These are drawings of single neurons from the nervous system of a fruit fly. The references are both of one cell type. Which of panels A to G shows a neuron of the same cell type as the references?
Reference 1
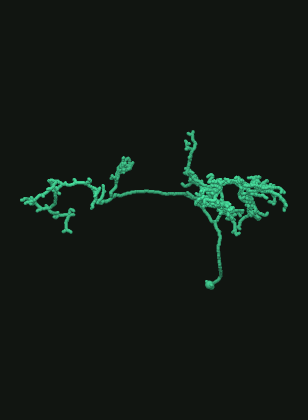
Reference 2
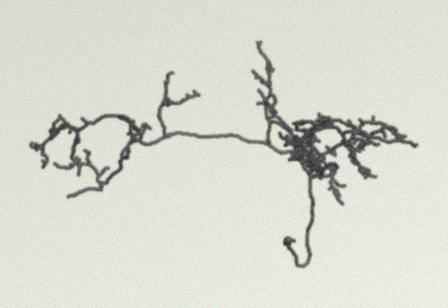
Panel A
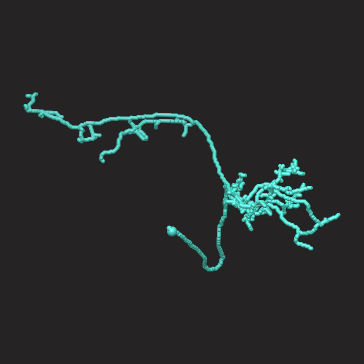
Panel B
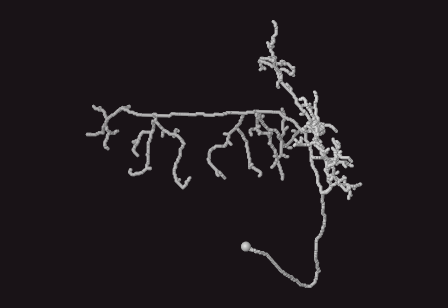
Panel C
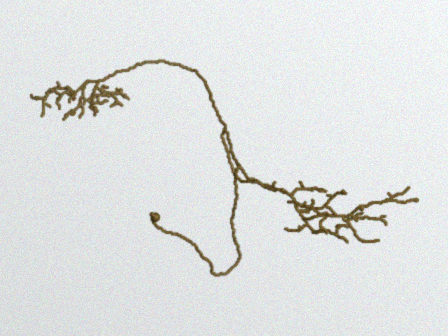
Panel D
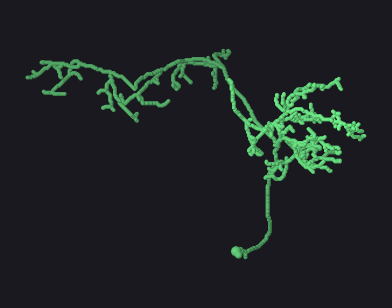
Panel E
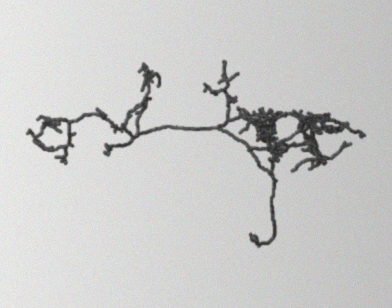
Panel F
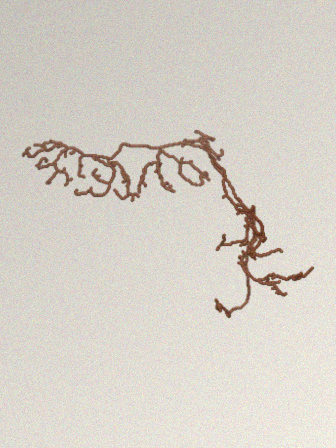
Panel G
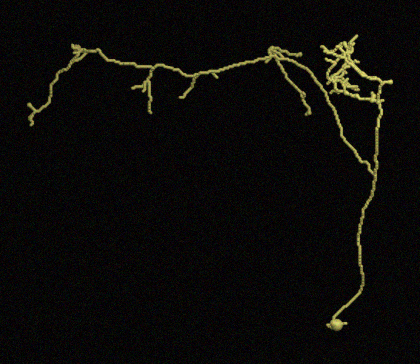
Panel E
